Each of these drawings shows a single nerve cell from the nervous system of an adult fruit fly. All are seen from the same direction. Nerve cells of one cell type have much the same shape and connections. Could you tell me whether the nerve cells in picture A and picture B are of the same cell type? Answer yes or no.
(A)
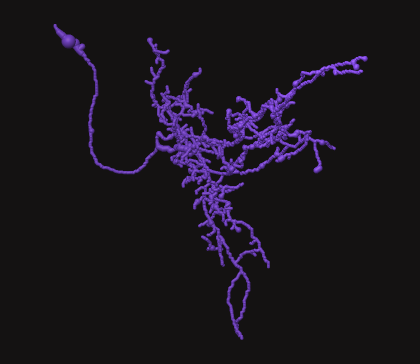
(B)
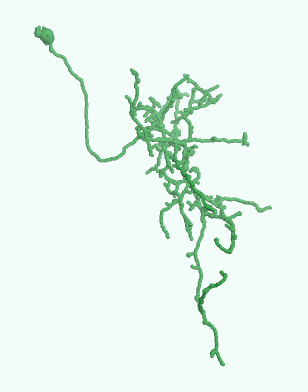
no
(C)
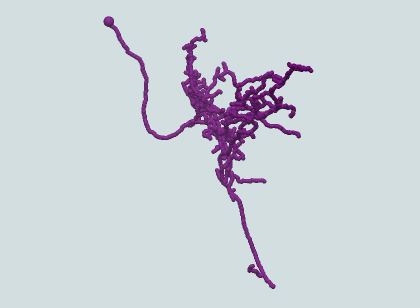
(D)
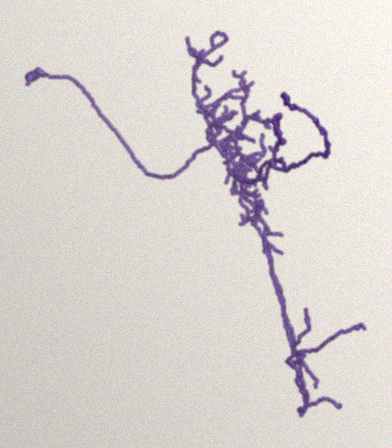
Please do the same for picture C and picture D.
yes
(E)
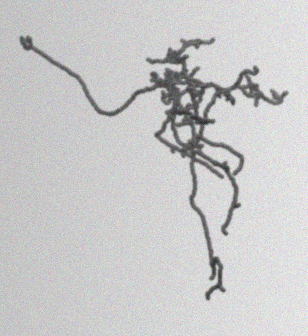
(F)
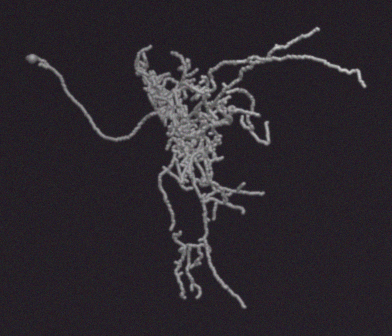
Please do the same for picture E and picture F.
no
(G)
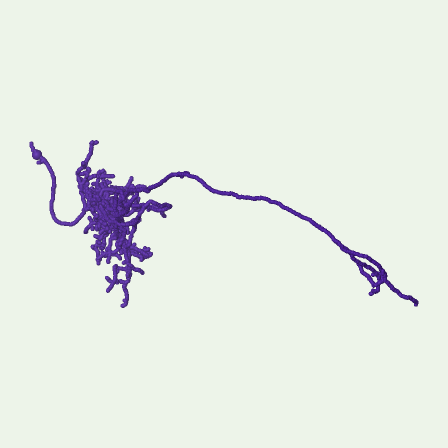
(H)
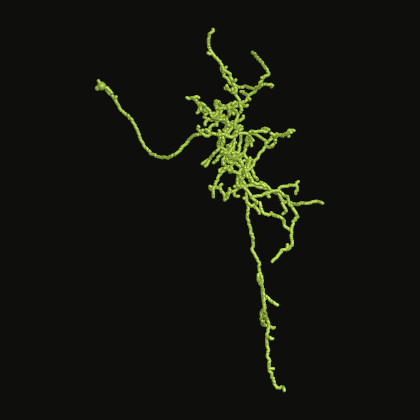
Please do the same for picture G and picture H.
no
